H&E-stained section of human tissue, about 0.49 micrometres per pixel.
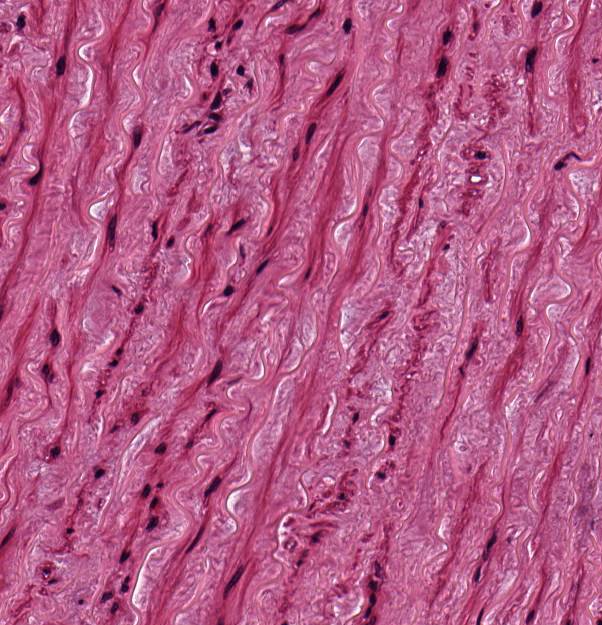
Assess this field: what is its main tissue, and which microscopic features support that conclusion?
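Tunica media of an artery is the main structure here. The pink fibres run a wavy, crimped course; dark, elongated, spindle-shaped nuclei lie lined up parallel to them between bundles.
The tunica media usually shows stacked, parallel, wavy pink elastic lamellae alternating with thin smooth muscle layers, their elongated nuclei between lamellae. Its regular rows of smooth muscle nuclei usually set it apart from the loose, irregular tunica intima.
Paler, wispy material lies between the denser pink bands.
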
